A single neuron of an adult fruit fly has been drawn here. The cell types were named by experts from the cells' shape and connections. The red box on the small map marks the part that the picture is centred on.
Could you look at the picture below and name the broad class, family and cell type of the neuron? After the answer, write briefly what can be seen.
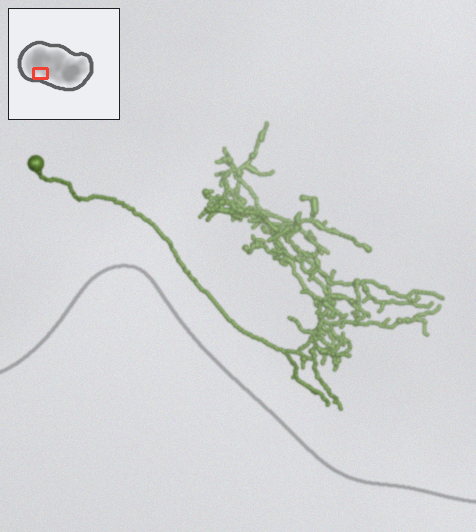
This is a central-brain intrinsic neuron. The family is hemilineage MD_SA1. The cell type is GNG392. Dozens of branch ends can be seen. In this view it is wider than it is tall.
